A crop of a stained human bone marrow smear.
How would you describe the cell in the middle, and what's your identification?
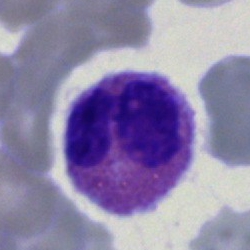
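You'll notice it's roughly round, with a smooth edge. The nuclear lobes sit up top, filling the upper part, and there aren't any nucleoli to make out. The cytoplasm looks finely granular all the way through. That one's an eosinophil.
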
